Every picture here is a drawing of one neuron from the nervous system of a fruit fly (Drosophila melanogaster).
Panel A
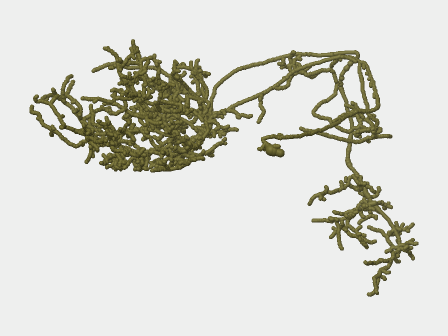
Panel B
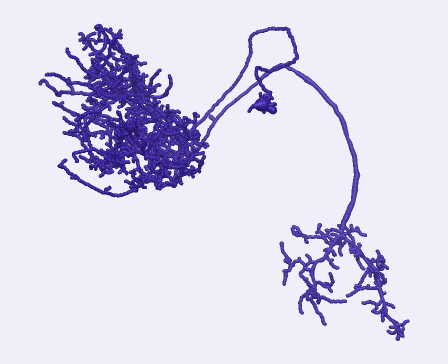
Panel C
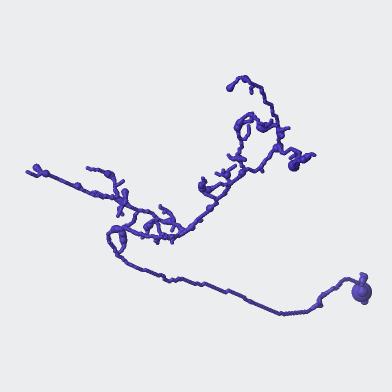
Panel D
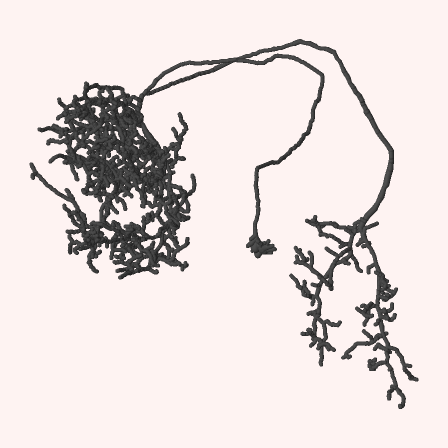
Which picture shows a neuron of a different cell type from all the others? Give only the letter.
C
